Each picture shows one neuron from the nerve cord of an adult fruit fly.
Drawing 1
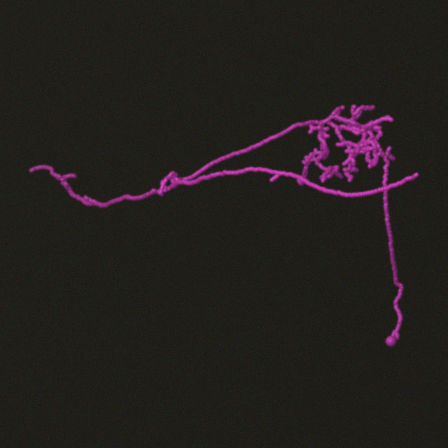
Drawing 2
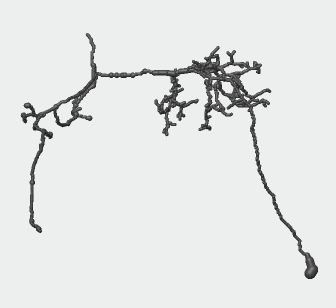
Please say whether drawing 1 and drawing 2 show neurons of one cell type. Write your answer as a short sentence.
They are of different cell types.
